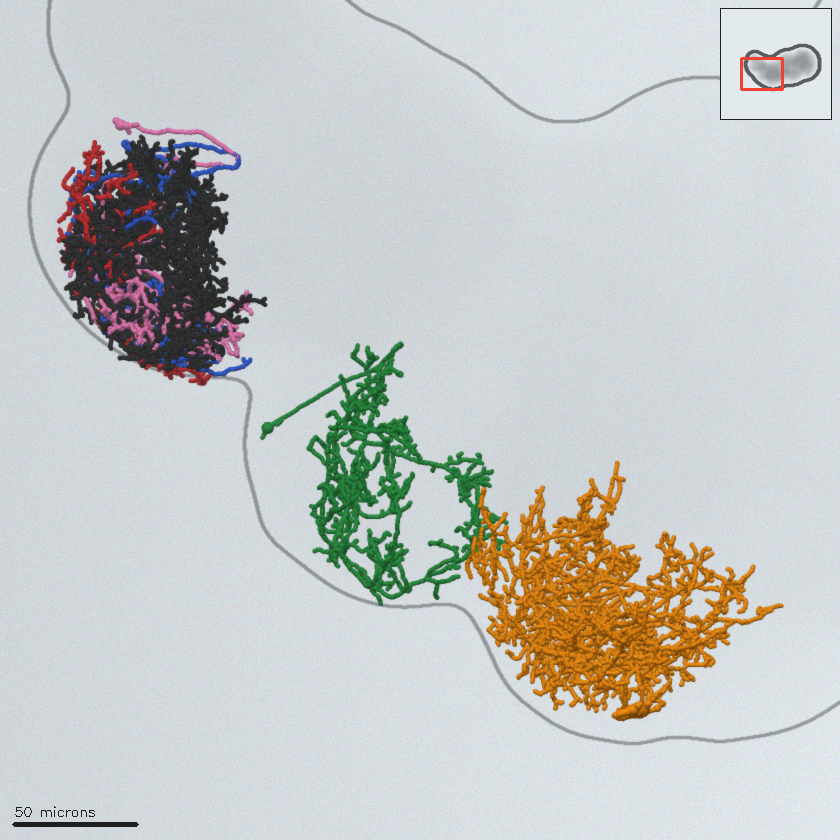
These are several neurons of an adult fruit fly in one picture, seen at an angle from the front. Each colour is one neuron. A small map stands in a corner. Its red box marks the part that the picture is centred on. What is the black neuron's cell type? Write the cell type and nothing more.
IN13A001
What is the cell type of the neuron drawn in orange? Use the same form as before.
IN13A003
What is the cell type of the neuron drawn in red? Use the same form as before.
IN13A050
